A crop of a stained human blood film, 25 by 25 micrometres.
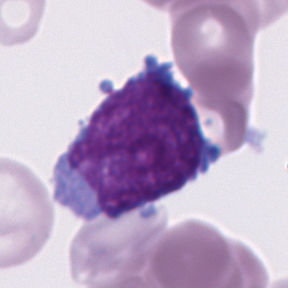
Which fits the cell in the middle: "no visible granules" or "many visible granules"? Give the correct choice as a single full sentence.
No granules can be seen in the cytoplasm of this cell.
